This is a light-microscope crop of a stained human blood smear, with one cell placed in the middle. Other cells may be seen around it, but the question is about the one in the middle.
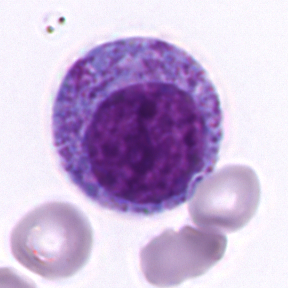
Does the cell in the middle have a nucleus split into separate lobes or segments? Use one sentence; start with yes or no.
No, the nucleus is not divided into lobes but is one compact round, oval or kidney-shaped mass.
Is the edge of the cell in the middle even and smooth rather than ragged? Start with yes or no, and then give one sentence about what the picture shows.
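Yes. The cell outline is round and smooth.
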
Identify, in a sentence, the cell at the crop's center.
Regarding the central cell, it is a promyelocyte.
